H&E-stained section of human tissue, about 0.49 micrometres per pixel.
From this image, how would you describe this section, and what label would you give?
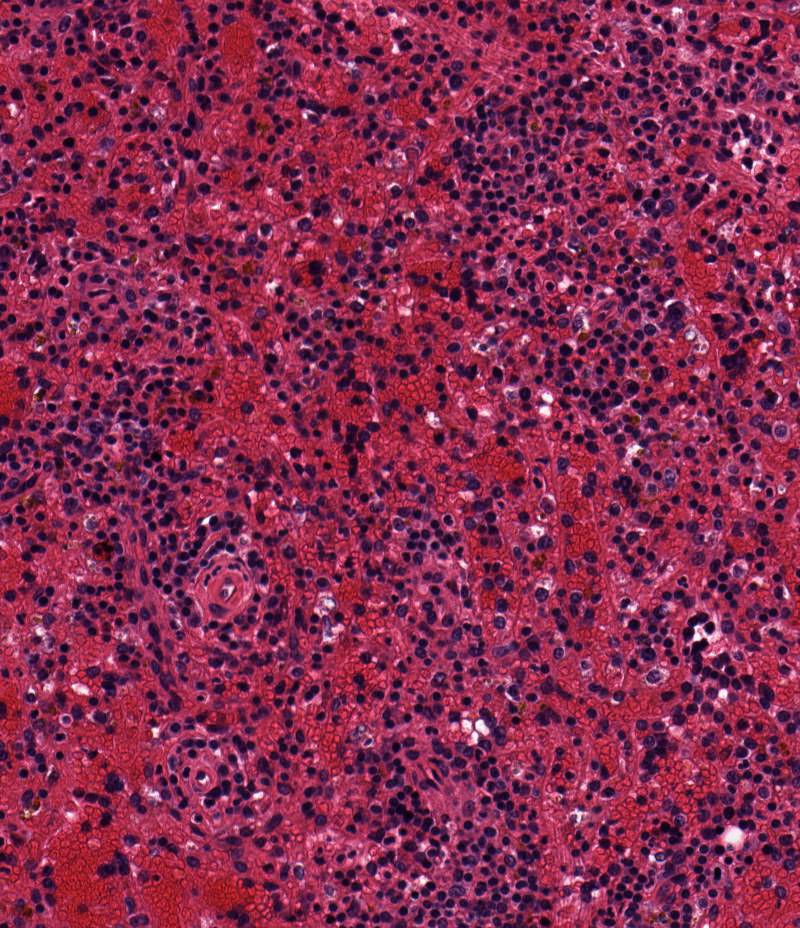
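A diffuse mix of packed red blood cells and small dark nuclei fills the field, without lobules or glandular units. Crowded red cells form bright red sheets and cords over much of it. Lower left: two small arterioles with concentrically layered walls, one above the other. Scattered throughout: small lymphocytes, round dense nuclei, scant cytoplasm. Name: spleen.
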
